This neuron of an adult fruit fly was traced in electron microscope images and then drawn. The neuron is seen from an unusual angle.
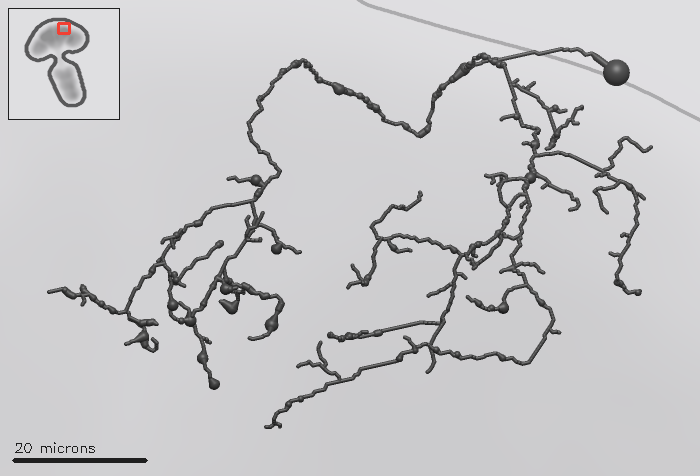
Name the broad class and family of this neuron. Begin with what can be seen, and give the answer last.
Its cell body lies at the upper right of the picture. By the scale bar it is about 90 microns wide in this view. The picture shows dozens of branch ends. This is a central-brain intrinsic neuron. The family is hemilineage SLPad1_anterior.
